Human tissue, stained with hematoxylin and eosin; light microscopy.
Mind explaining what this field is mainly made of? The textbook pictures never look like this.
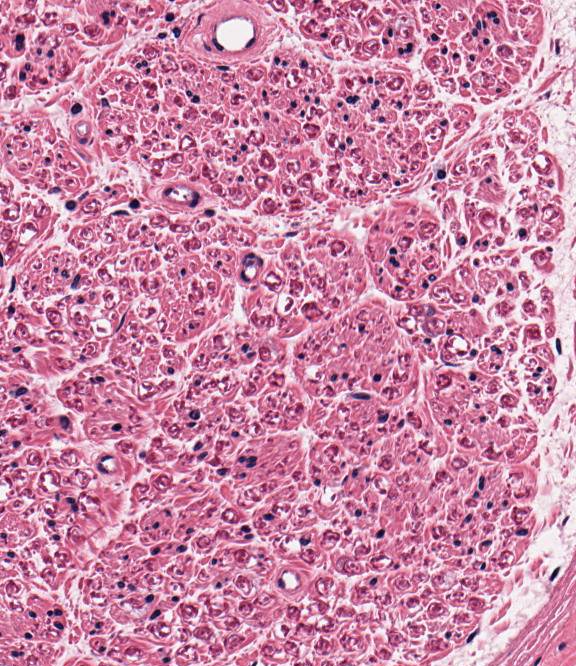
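This is a nerve fascicle cut across, so many small round fibre profiles fill the field. Notice that many of them show a central pink dot inside a pale ring.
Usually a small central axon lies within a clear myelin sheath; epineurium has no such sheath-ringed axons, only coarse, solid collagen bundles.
Thin pink septa group the profiles into irregular lobules.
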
